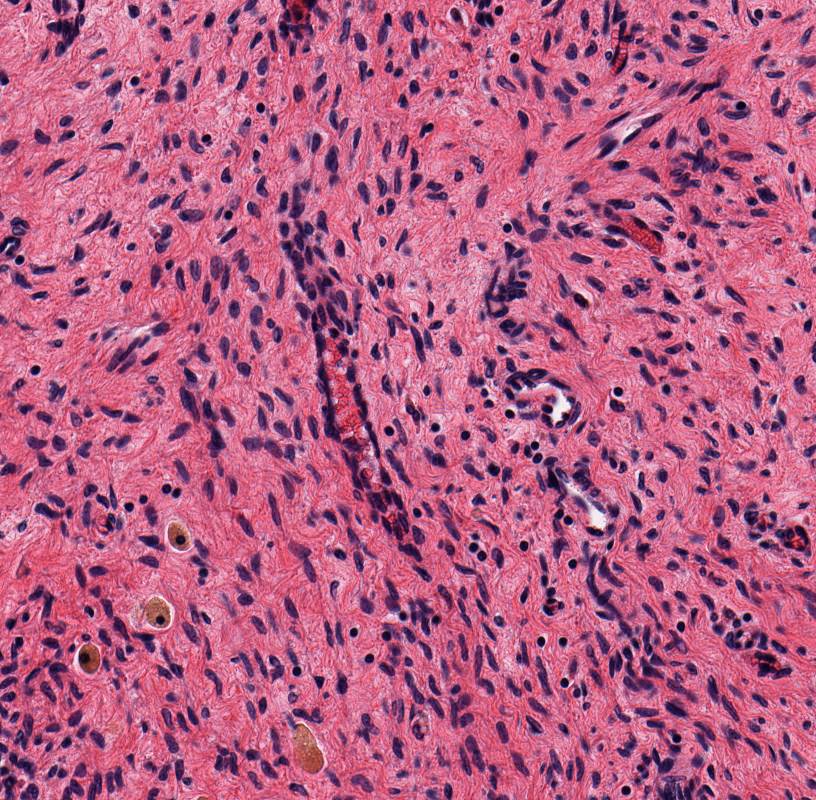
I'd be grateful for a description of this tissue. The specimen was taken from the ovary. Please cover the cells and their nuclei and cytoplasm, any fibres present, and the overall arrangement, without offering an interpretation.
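Notice spindle-shaped cells spread fairly evenly across the field in loose, irregular bundles, not sheets or nests. Their nuclei are dark, slender, tapered, many wavy or bent. Small round dark nuclei lie singly among them. Lower left holds four large rounded cells, golden-brown cytoplasm, one nucleus.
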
